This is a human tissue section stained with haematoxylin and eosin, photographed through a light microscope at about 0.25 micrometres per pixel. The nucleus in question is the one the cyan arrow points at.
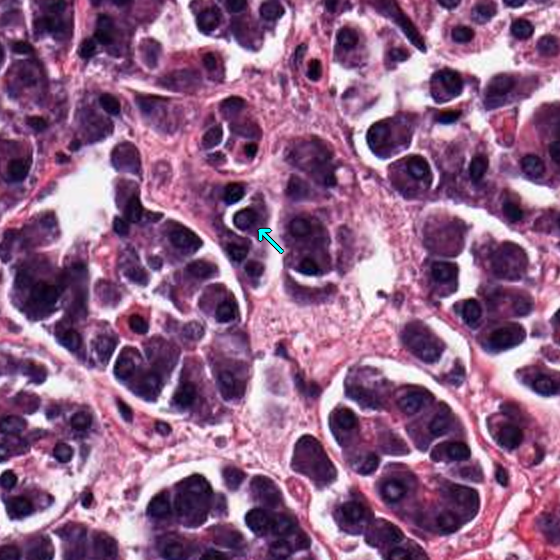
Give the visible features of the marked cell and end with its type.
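The nucleus is round and about the same size as the nuclei of the neighbouring cells. The nucleus stains dark purple, fairly evenly. A thin white crescent-shaped gap curves along the upper-left edge of the cell, separating it from the cell above. The cytoplasm is purplish rather than pink, and its borders with the neighbouring cells are indistinct. It is a pancreatic acinar cell.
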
